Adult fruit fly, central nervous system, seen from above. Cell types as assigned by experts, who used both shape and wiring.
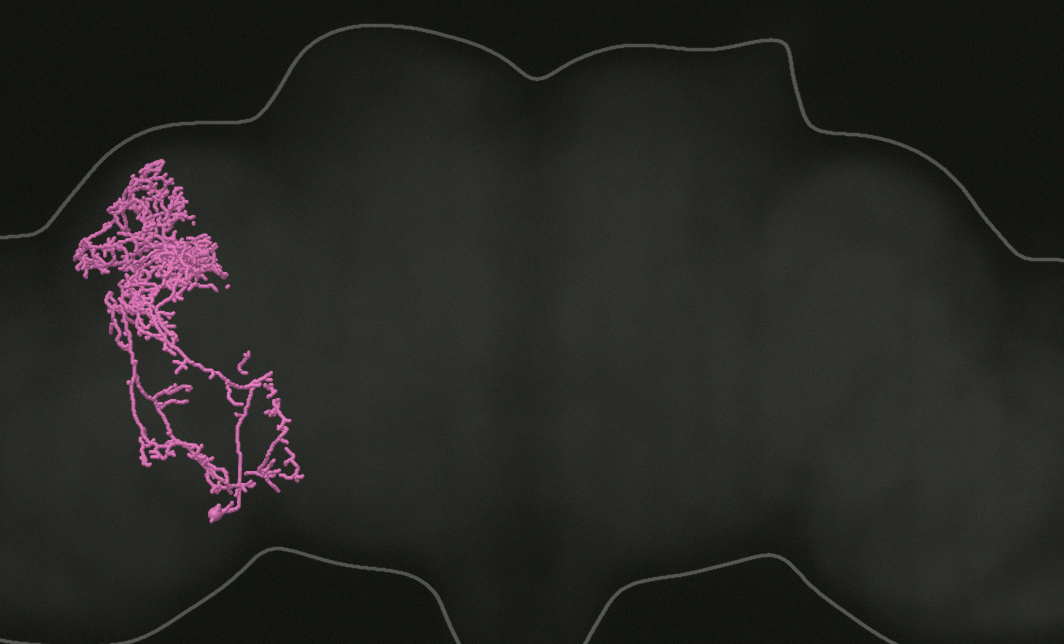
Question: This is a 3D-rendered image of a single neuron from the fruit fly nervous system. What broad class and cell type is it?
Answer: central-brain intrinsic neuron; AVLP571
